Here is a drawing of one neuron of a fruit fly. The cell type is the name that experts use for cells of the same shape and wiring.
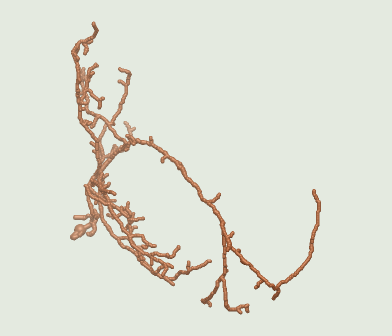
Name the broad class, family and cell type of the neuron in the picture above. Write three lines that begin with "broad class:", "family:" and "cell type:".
broad class: motor neuron of the nerve cord
family: hemilineage 15B
cell type: MNml79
